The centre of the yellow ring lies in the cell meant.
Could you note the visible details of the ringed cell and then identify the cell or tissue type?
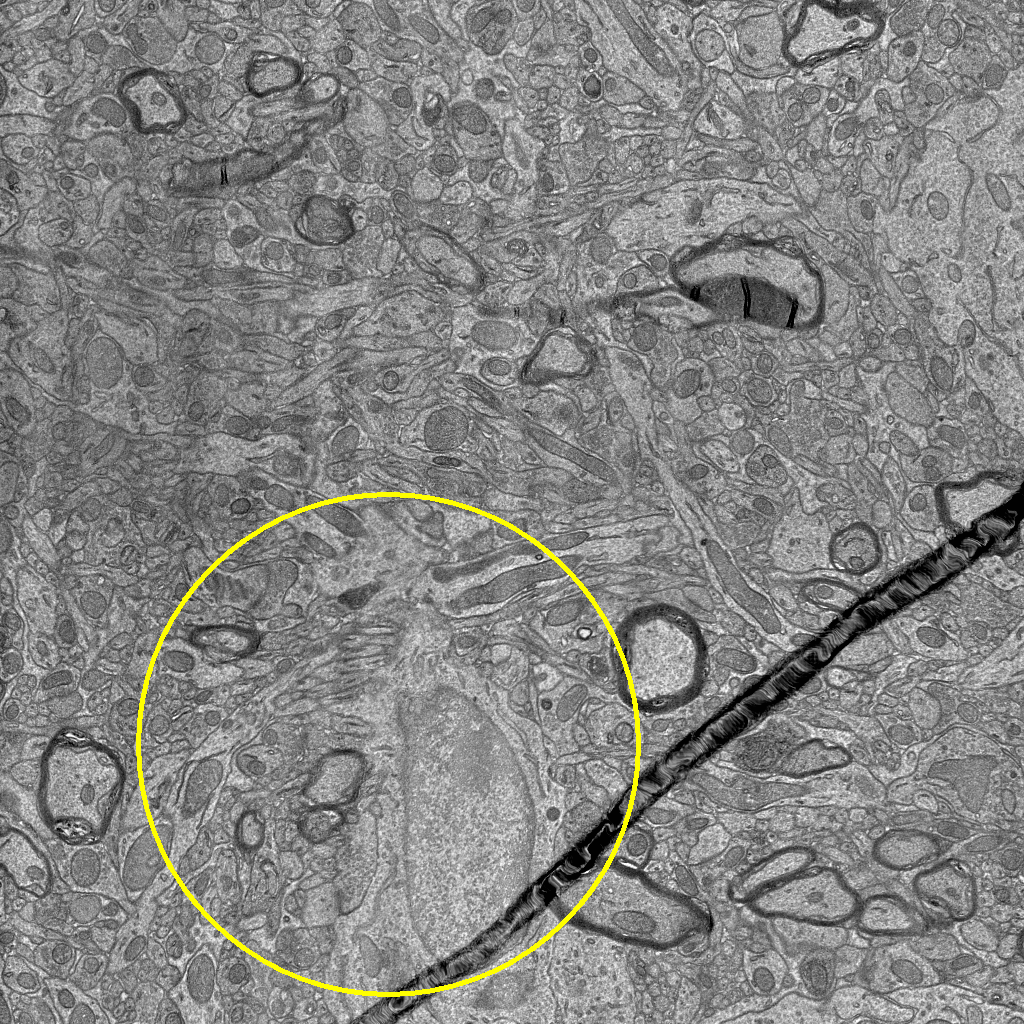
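First, the nucleus is a long oval, its long axis roughly vertical. Second, its outline is smooth, without deep folds or indentations. Third, the chromatin is finely granular and fairly evenly spread. Fourth, the body's upper end tapers into a process running upward. Finally: oligodendrocyte.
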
